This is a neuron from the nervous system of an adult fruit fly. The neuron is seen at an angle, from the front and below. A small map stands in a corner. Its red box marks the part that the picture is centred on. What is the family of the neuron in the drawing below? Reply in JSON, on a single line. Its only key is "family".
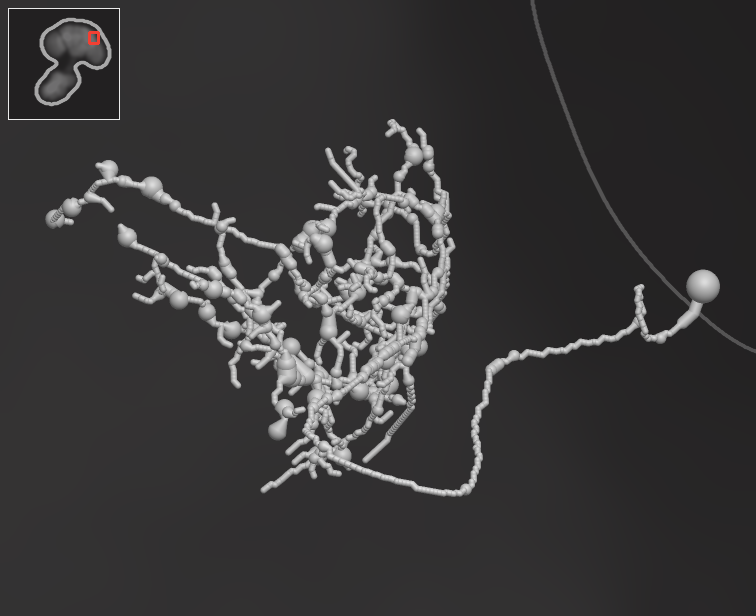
{"family": "hemilineage LHl4_dorsal"}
